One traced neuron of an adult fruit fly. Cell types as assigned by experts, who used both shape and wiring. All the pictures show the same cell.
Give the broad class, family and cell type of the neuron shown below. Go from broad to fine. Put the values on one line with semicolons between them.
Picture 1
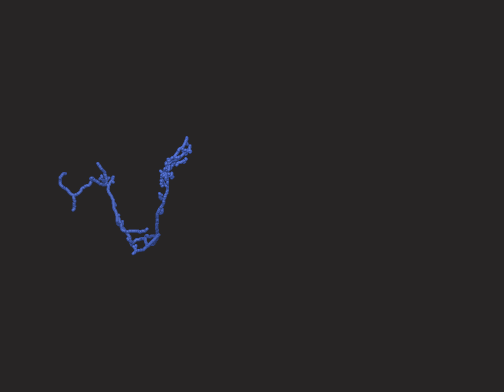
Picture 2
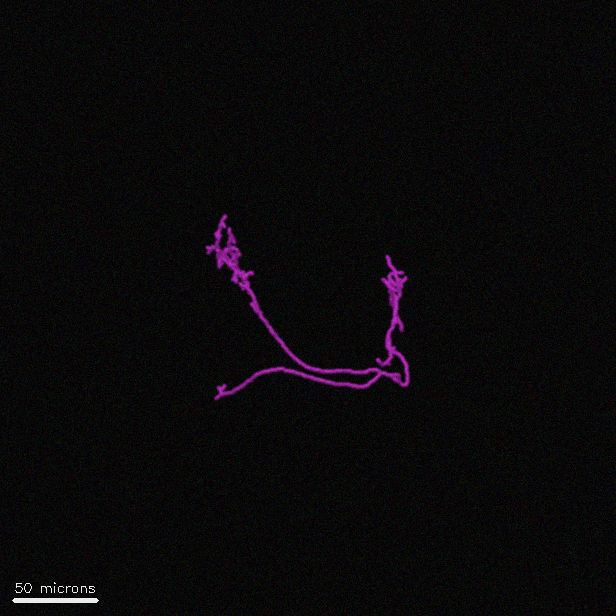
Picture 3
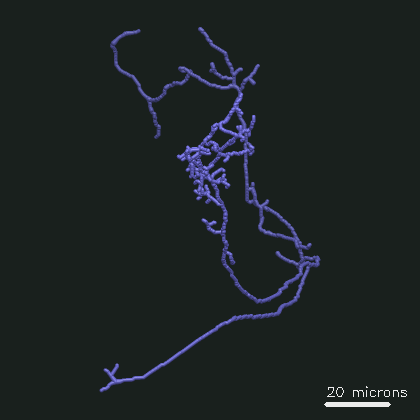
central-brain intrinsic neuron; hemilineage WEDa2; LAL048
